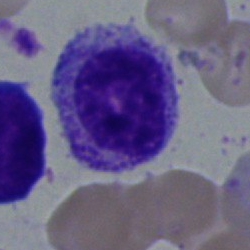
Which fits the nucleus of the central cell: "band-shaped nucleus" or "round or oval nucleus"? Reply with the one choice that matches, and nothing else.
Round or oval nucleus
